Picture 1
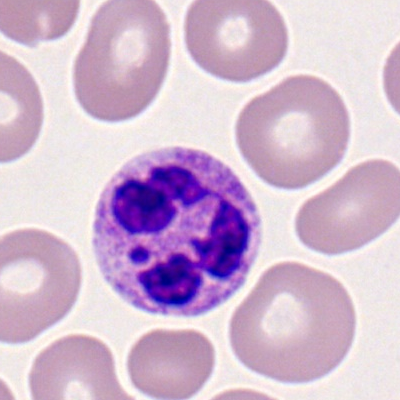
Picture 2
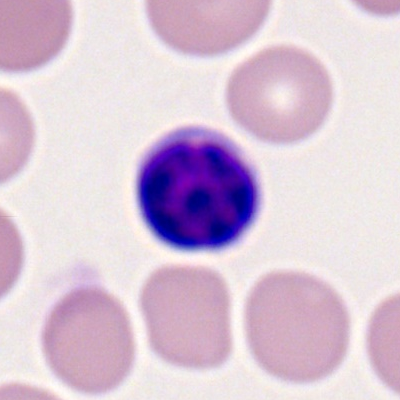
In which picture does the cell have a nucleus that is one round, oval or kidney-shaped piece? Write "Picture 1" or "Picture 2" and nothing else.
Picture 2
